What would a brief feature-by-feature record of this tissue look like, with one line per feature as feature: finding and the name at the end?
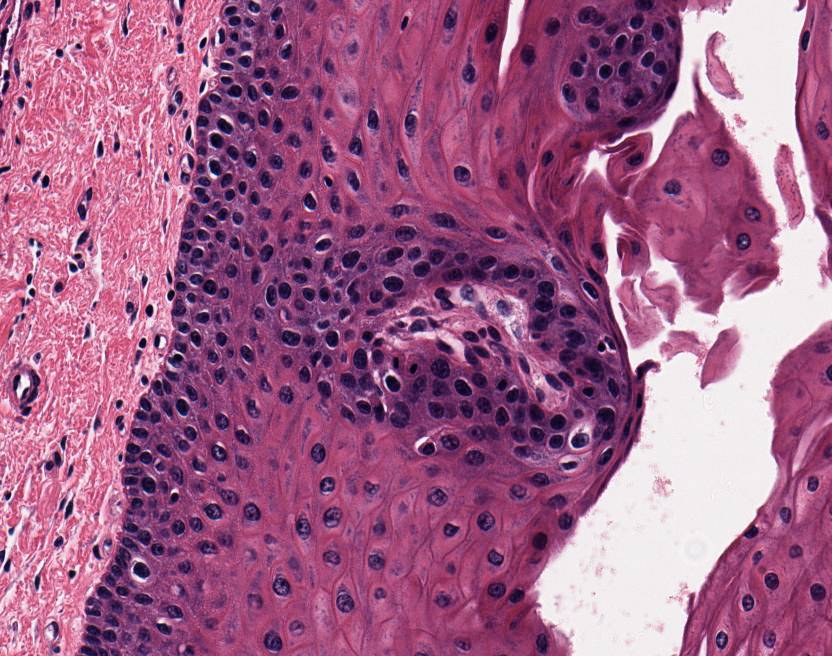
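Epithelium–stroma border: fairly smooth, no deep downward ridges
Middle layers: polygonal cells, abundant pink cytoplasm, round central nuclei
Surface cells on right: flattened, still nucleated
Centre: rounded cluster of small dark basal-type cells around a small pale connective tissue core
Name: mucosa of the esophagus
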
